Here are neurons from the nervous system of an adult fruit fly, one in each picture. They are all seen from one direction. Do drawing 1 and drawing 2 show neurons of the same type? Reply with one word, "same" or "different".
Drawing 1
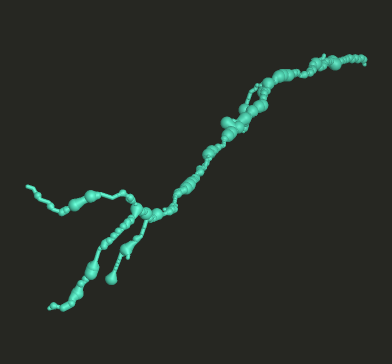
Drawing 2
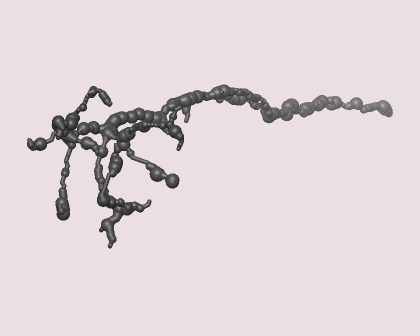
same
